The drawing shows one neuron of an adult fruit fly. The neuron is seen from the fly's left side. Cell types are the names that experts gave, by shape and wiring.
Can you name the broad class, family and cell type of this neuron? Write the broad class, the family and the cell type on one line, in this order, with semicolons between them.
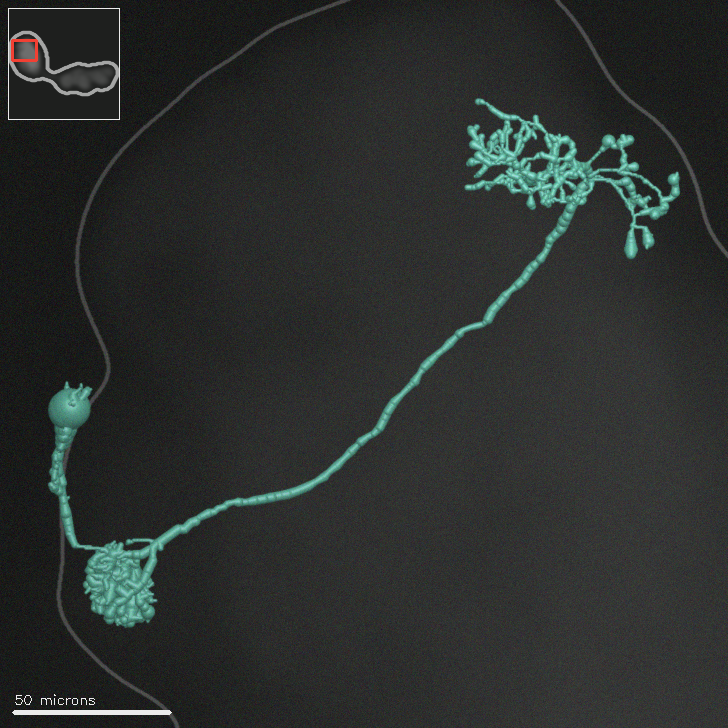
central-brain intrinsic neuron; class ALPN; VA2_adPN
